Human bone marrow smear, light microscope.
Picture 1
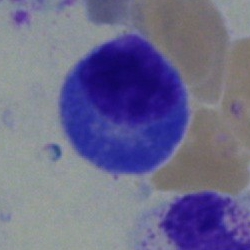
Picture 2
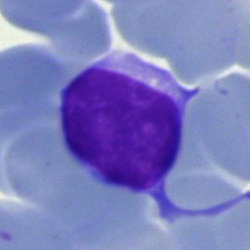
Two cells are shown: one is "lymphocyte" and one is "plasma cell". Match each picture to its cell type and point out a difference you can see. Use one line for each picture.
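Picture 1 – plasma cell. The cytoplasm forms a broad band below the nucleus, taking up roughly half the cell.
Picture 2 – lymphocyte. The cytoplasm is scant and is seen best as a thin rim along the upper edge of the nucleus.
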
